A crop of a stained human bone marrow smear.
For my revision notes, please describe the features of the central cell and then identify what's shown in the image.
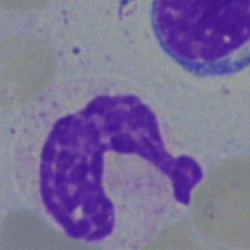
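The nucleus is a curved band bent like a horseshoe, open toward the bottom. Its chromatin is dark purple and coarsely clumped, with small pale gaps between the clumps. Ample pale pinkish-grey cytoplasm surrounds the nucleus and holds fine, scattered pinkish-lilac granules. This is a band neutrophil.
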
